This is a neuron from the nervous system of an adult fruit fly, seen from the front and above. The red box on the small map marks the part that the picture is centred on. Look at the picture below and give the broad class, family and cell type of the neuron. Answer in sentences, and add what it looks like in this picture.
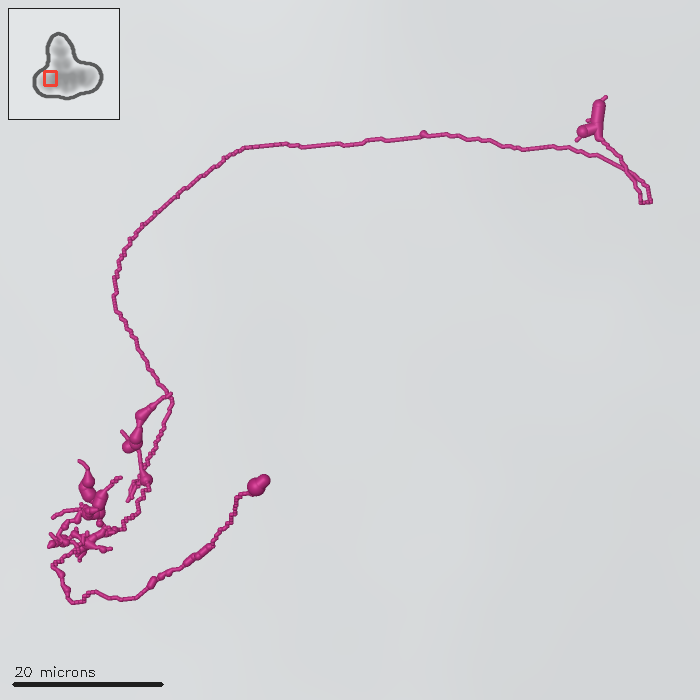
Its broad class is optic-lobe intrinsic neuron. The family is Tm. Its cell type is Tm20. From left to right in the picture it spans about 80 microns. In this view it is about as wide as it is tall.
